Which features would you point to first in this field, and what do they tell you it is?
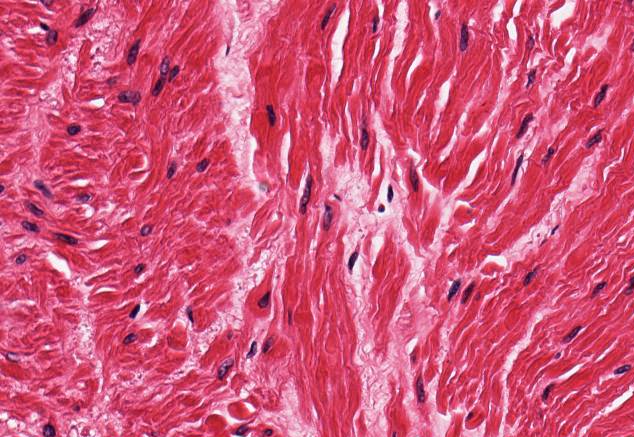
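Shown here is fibromuscular stroma. Its fibres are smooth and evenly pink, without cross-striations, and their elongated, dark blue nuclei lie singly along the fibre axis.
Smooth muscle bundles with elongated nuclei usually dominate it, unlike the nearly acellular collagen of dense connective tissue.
No epithelium, glands or fat cells are present.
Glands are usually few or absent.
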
